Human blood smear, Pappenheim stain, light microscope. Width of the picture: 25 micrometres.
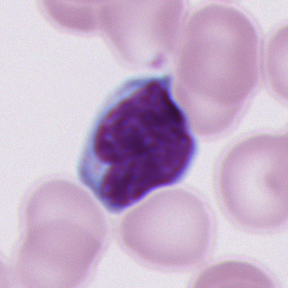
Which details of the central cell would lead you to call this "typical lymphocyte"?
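Most of what is seen agrees with a typical lymphocyte; the size is the exception.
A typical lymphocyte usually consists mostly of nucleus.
In this cell the nucleus fills about 70% of the area, in keeping with that.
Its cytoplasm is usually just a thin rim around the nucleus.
The rim here is thin, widest on the left side of the cell.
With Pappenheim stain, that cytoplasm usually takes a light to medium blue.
The pale blue cytoplasm seen here agrees.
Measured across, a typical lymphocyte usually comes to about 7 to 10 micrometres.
This cell is about 13 by 9 micrometres, so its shorter dimension lies within that range while its longer one exceeds it and does not go with the name. The nucleus has a notch cut into its lower left side, and its chromatin is dark purple and coarsely clumped.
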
